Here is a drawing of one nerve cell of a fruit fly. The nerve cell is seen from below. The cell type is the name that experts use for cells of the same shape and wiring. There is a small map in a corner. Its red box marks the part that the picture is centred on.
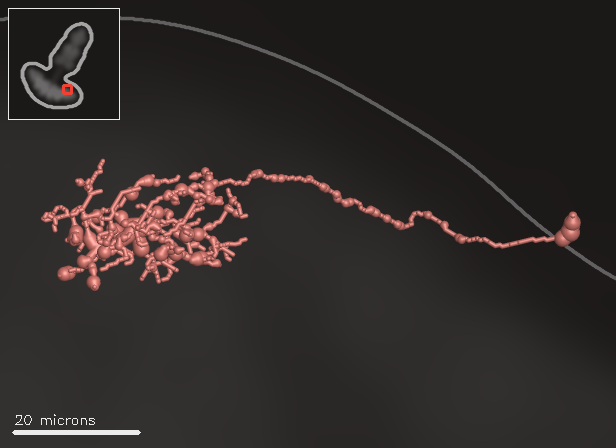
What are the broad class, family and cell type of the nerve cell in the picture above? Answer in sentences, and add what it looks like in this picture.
Its broad class is optic-lobe intrinsic neuron. The family is LPi. The cell type is LPi3a. Its cell body lies on the right of the picture. By the scale bar it is about 85 microns wide in this view. The picture shows dozens of branch ends.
